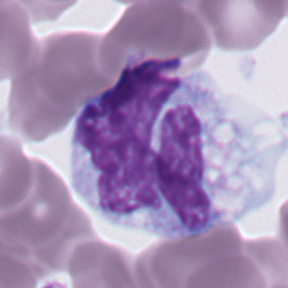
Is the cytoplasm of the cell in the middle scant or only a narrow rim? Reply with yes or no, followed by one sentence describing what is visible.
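No. The cytoplasm is plentiful and pale greyish-blue.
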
